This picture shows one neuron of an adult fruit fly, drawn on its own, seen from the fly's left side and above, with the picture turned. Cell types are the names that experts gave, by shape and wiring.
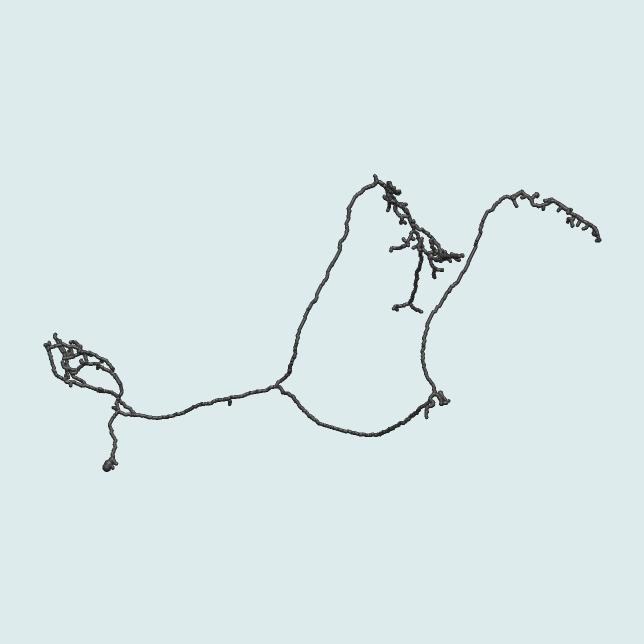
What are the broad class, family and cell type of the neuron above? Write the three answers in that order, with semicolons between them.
central-brain intrinsic neuron; hemilineage AOTUv3_ventral; PS084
